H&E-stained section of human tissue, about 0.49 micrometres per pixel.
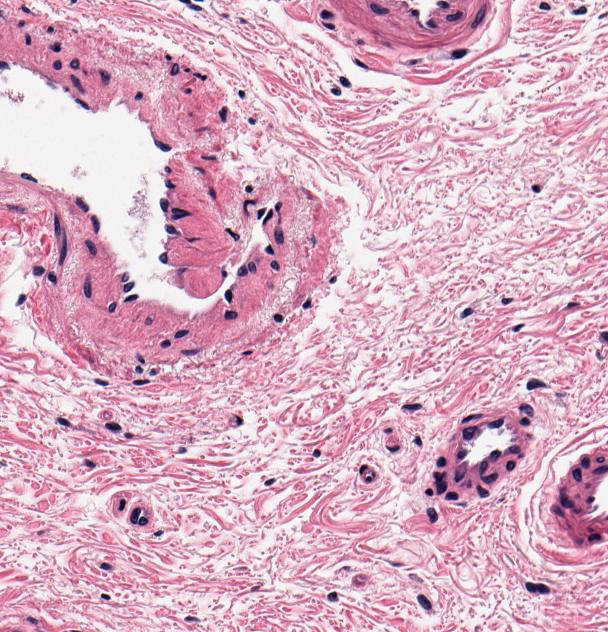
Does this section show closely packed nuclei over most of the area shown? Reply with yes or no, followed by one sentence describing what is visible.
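No. The stroma holds only sparse scattered small dark nuclei.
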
